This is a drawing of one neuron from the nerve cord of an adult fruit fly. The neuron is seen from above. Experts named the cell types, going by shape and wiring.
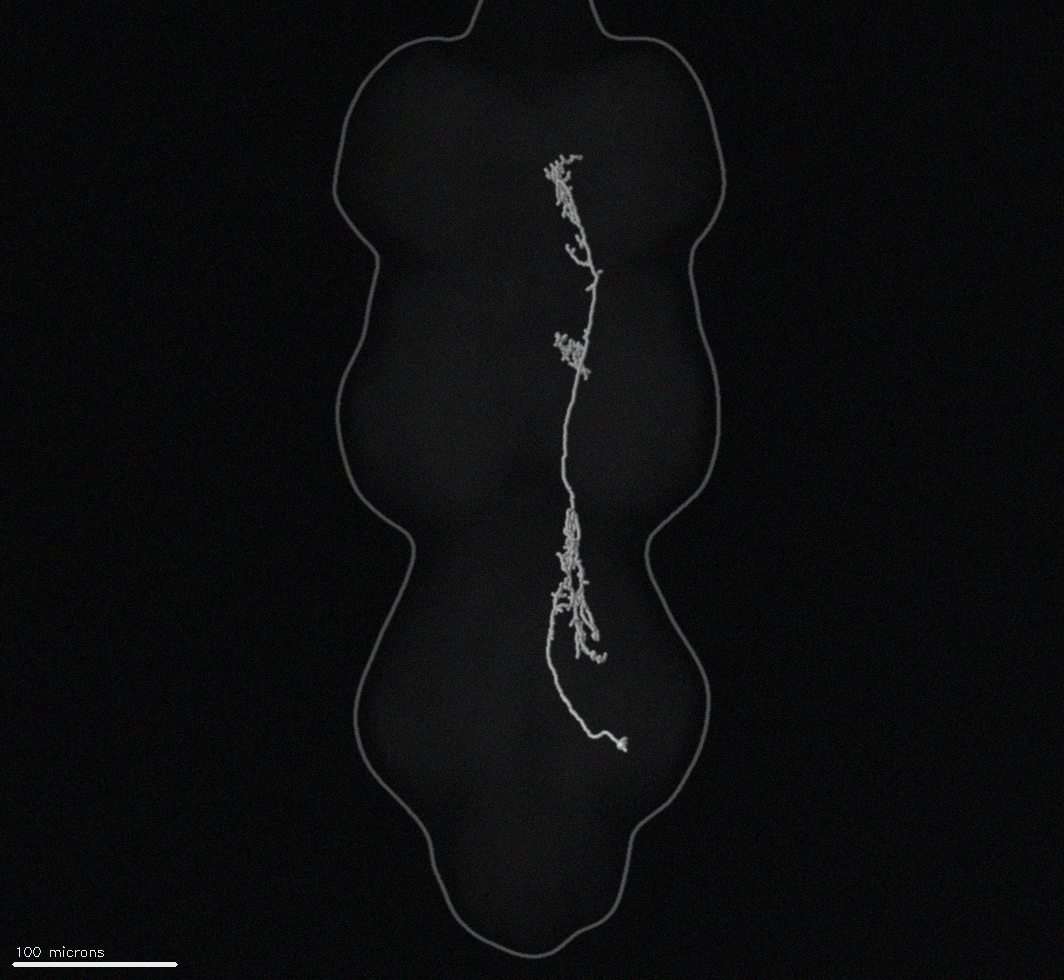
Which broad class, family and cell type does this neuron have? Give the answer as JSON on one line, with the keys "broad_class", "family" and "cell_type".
{"broad_class": "nerve-cord intrinsic neuron", "family": "hemilineage 09A", "cell_type": "IN09A070"}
